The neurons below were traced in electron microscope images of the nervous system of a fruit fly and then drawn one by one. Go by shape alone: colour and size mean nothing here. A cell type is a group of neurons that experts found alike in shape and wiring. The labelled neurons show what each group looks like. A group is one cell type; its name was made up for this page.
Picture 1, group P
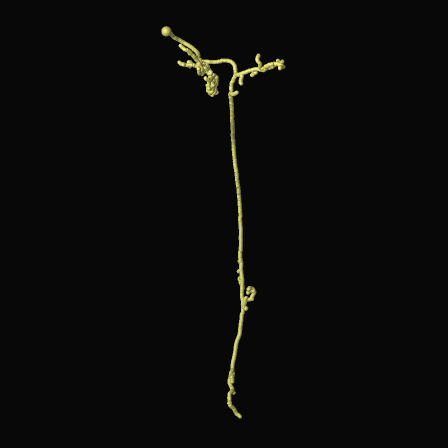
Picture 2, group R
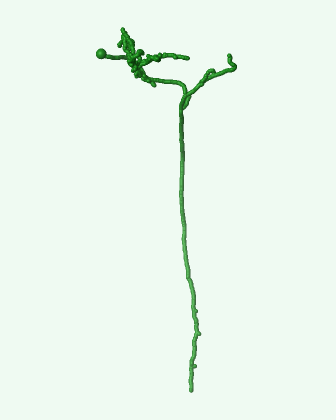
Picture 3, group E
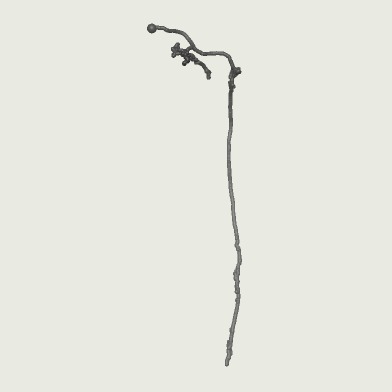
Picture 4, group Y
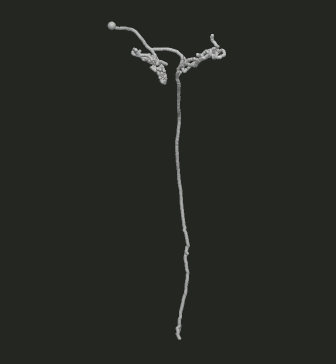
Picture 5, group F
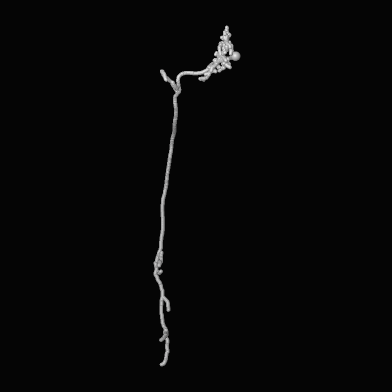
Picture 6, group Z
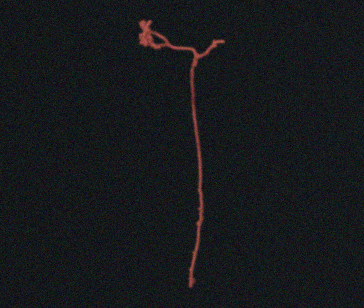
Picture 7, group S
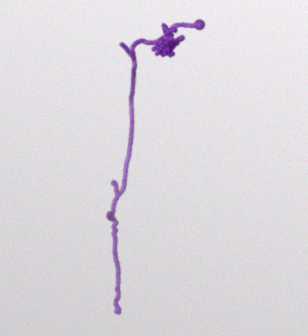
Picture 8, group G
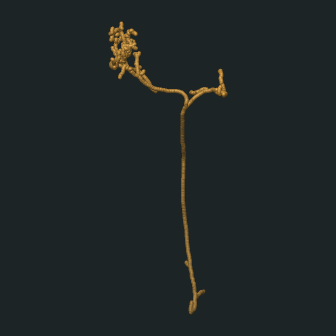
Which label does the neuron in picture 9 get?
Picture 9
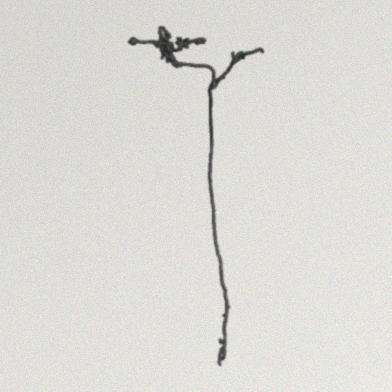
group R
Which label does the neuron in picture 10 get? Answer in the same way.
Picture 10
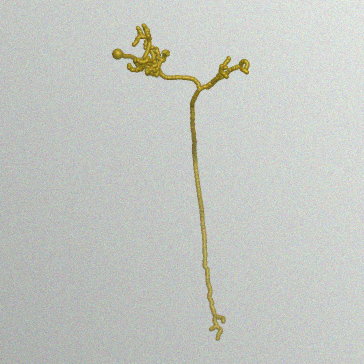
group R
